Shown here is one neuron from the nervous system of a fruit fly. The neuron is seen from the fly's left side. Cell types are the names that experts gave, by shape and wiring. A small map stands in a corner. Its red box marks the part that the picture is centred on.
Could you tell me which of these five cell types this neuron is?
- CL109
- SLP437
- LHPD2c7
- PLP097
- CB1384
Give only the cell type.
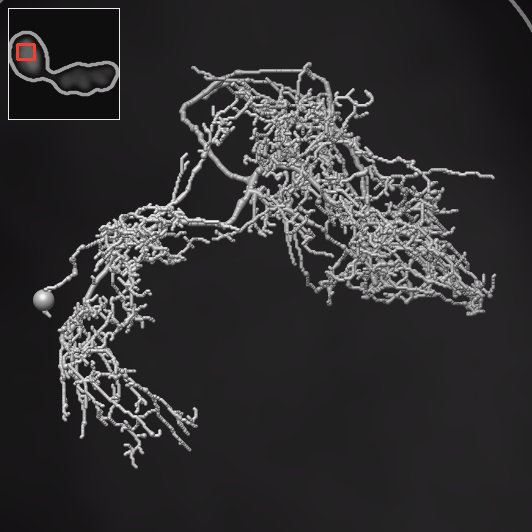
CL109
